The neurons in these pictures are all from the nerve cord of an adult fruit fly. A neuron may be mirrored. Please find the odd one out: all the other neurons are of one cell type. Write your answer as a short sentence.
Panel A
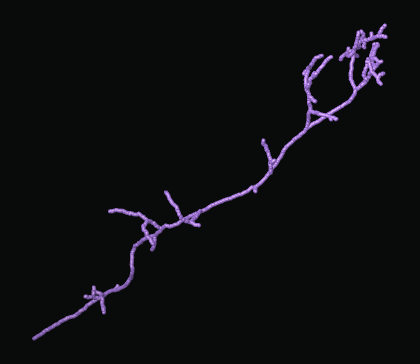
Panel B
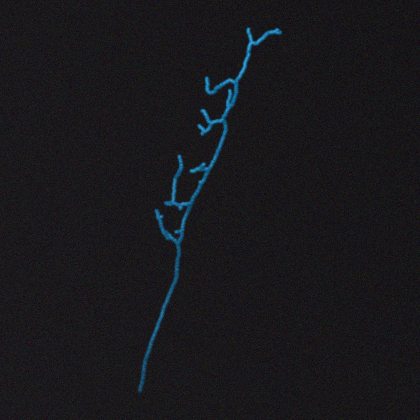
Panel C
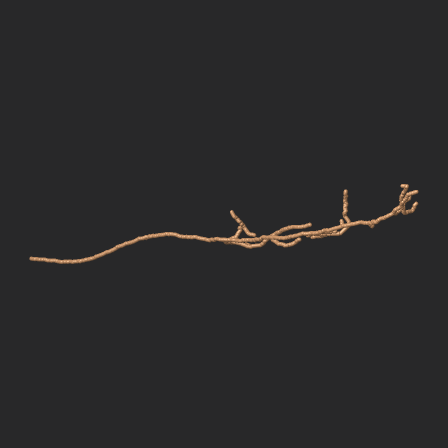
Panel A is the odd one out.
